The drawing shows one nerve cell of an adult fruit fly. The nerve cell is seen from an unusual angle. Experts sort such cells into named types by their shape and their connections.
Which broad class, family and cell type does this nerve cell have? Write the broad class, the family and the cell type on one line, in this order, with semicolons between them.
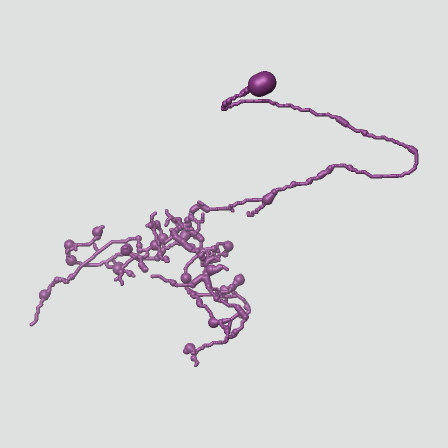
central-brain intrinsic neuron; hemilineage LHd2; LHPD3a4_c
